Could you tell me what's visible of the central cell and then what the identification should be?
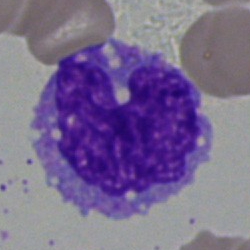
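First on the checklist, the outline is finely scalloped rather than smooth. Next, the nucleus fills most of the cell and carries a deep notch at its top edge, which gives it a kidney-like shape. Third, the chromatin is dark purple and patchy, with paler spaces between the clumps. Last comes the name: this is a monocyte.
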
